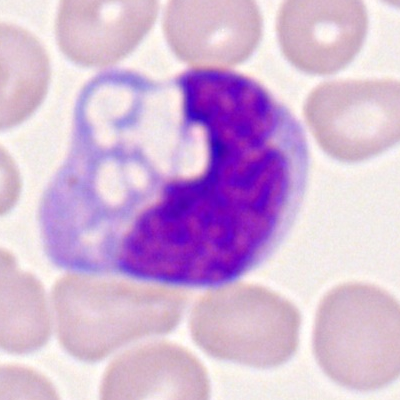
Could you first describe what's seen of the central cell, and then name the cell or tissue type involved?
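Look first at the nucleus: it lies in the right half of the cell and is one single mass, not divided into separate lobes. On its upper left side, where it faces the cytoplasm, you can see an indentation. Now move into the cytoplasm, which holds several clear vacuoles. What you have here is a monocyte.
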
